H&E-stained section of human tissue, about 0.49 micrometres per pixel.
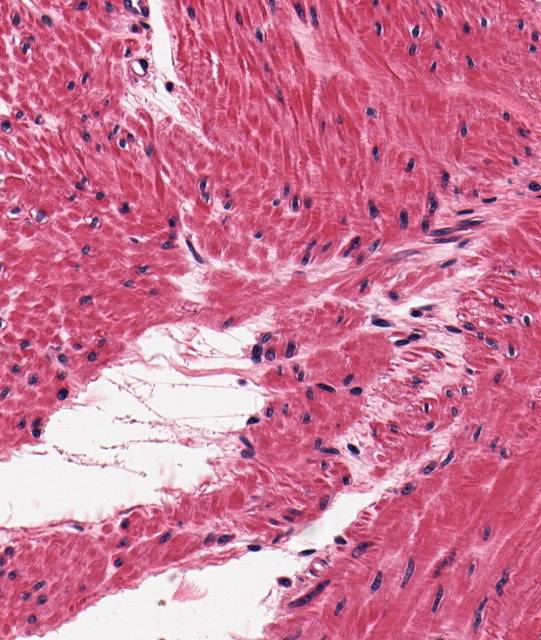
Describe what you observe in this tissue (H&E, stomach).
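Bundles of smooth muscle, cut in several different planes, fill the field. Their cytoplasm stains deeply and evenly pink. Only thin strands of pale connective tissue lie between the bundles. Neither epithelium nor fat cells appear anywhere.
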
